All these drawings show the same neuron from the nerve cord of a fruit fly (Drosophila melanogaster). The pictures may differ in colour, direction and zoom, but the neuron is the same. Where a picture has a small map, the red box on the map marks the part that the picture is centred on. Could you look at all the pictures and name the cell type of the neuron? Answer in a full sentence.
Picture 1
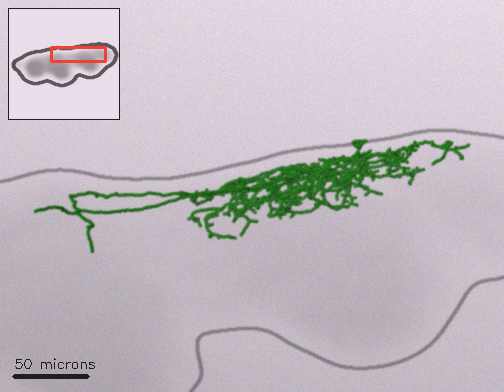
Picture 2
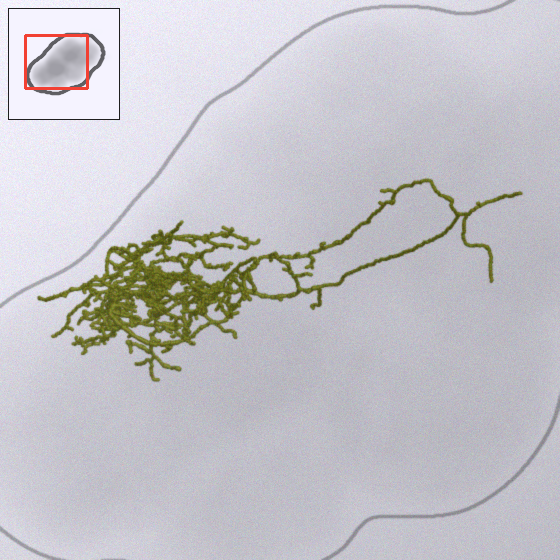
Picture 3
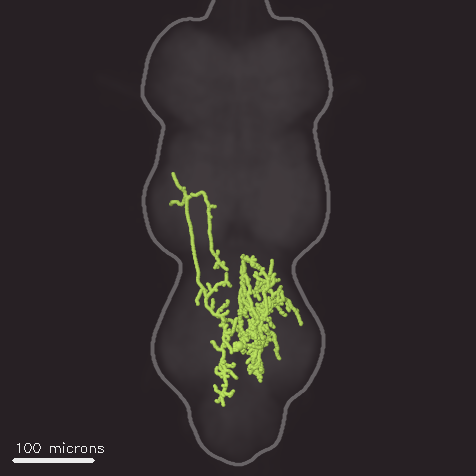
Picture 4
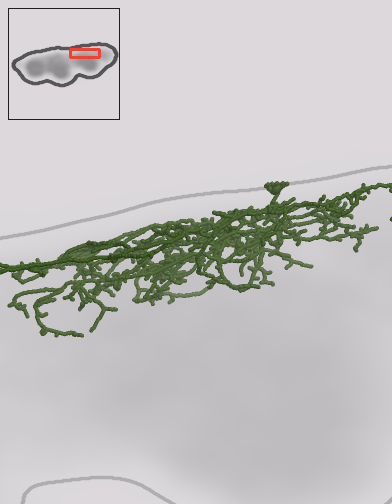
The cell type is INXXX315.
